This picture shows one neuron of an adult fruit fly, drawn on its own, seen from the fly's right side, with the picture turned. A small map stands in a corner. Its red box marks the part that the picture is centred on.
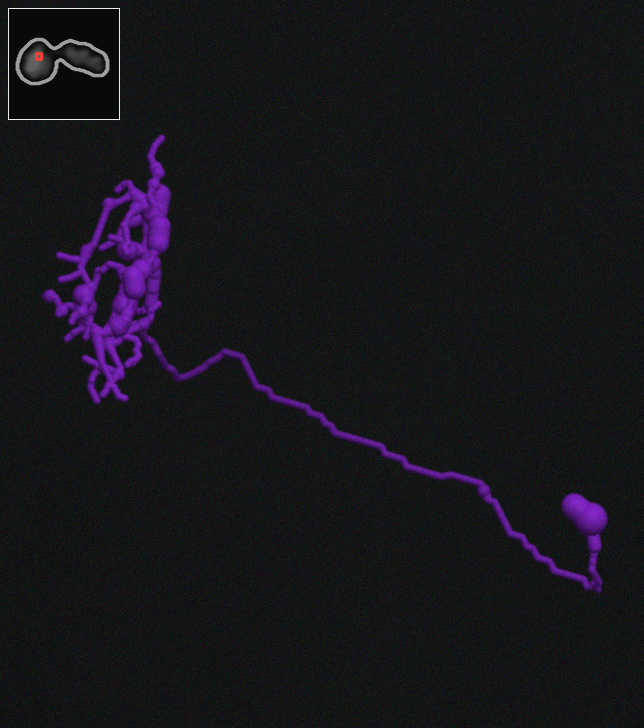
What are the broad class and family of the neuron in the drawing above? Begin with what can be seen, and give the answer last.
The cell body is at the lower right of the picture. As drawn here it is about as wide as it is tall. Its broad class is optic-lobe intrinsic neuron. Its family is T.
